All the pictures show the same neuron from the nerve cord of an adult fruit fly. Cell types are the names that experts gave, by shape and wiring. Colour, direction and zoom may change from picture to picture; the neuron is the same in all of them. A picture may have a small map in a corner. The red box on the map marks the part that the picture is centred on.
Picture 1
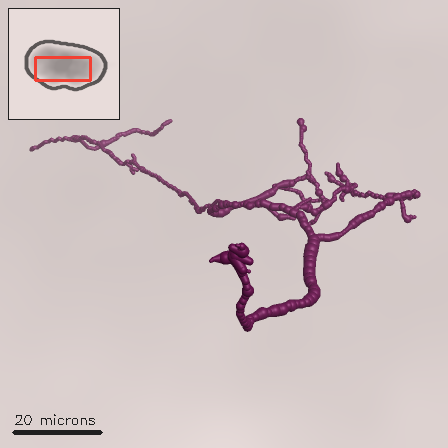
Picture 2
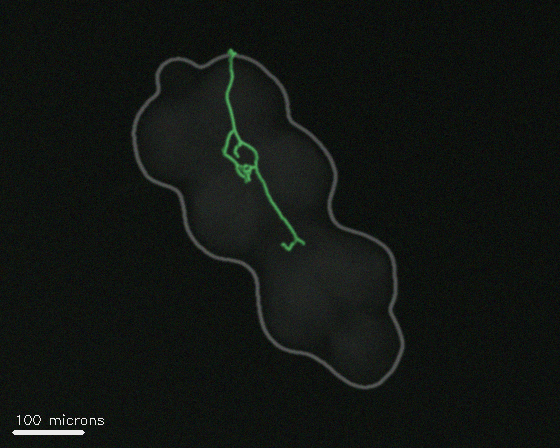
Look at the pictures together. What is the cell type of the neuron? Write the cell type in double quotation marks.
"SNpp55"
